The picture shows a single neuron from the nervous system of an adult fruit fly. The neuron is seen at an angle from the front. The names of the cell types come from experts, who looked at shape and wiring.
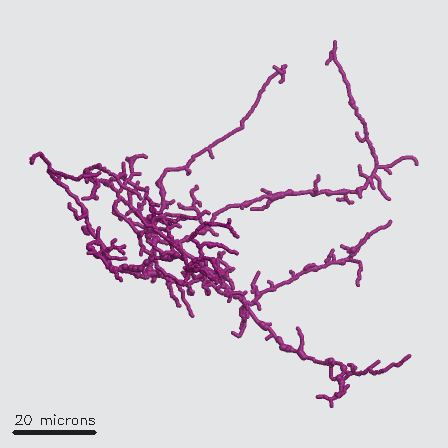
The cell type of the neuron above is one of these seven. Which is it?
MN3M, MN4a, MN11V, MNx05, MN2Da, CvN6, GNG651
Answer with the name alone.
MN4a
